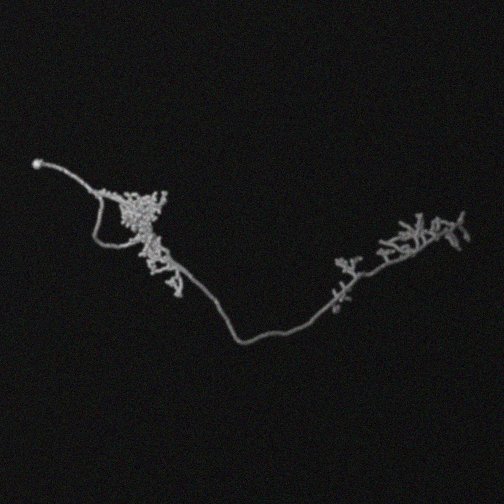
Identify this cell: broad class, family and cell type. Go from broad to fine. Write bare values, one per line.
descending neuron
hemilineage WEDd1
DNa05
